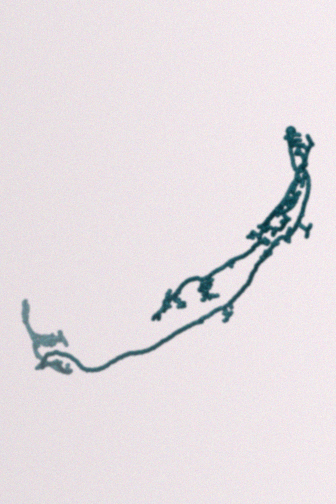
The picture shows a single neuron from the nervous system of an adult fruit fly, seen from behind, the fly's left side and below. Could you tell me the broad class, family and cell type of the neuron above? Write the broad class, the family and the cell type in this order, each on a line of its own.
ascending neuron
hemilineage 23B
AN23B026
